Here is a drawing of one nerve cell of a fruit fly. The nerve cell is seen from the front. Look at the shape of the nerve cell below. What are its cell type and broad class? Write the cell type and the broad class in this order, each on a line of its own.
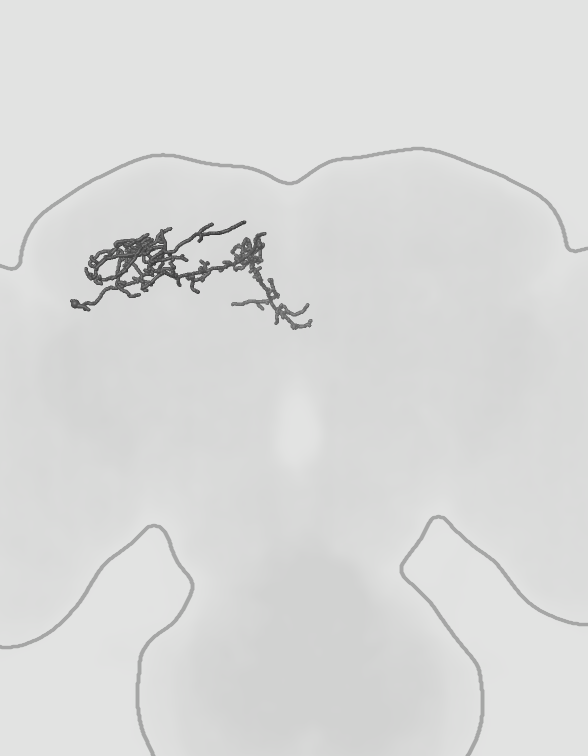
AOTU011
central-brain intrinsic neuron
